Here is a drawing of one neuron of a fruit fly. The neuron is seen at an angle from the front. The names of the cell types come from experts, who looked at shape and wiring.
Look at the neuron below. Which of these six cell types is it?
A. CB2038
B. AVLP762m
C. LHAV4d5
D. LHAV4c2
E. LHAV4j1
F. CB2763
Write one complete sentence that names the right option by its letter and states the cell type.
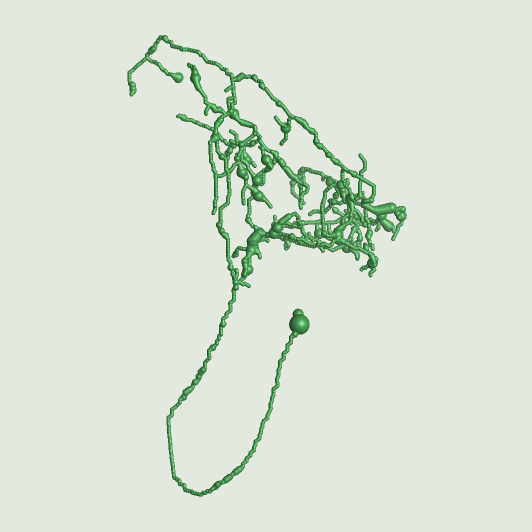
For cell type, option C, LHAV4d5, applies to the neuron.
